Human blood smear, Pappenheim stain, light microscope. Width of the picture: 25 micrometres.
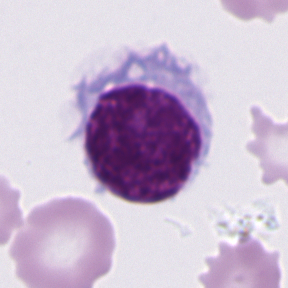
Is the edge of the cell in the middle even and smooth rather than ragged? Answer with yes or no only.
No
